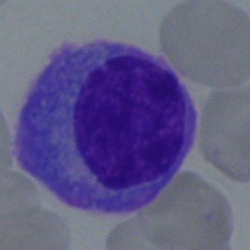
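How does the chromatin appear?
Dense and dark purple.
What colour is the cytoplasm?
Deep blue.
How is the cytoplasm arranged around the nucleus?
As a wide crescent on the left of the nucleus, with a paler zone lying against the nucleus on that side.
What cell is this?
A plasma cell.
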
